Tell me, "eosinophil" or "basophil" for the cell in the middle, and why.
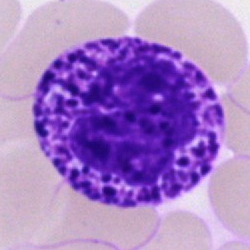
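What you have here is a basophil. Its cytoplasm is crowded with coarse dark purple granules of noticeably varying size, with pale lilac cytoplasm showing between them. Notice that dark granules also lie over the nucleus and partly hide it.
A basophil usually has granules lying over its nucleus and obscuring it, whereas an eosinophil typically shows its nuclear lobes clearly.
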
